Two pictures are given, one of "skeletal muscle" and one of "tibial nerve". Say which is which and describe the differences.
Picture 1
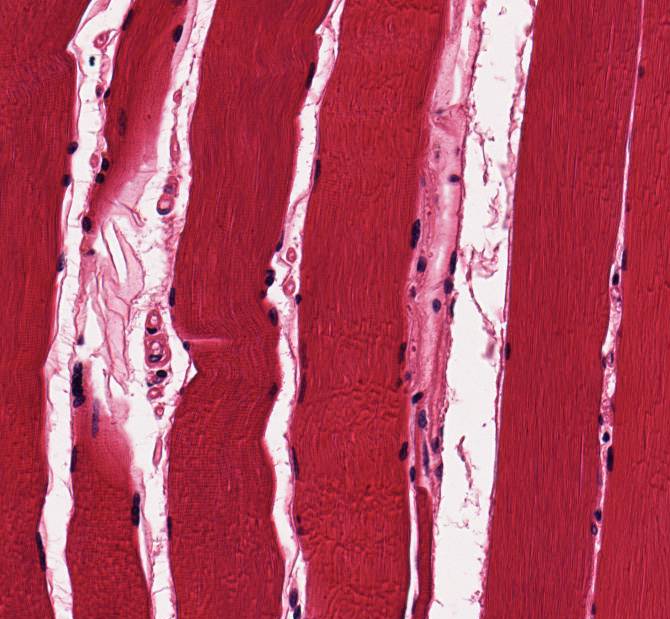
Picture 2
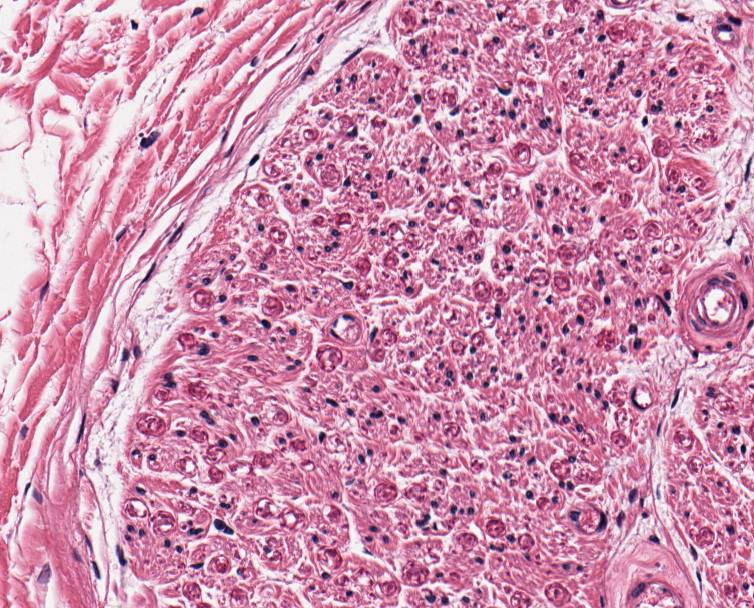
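Skeletal muscle is in picture 1; tibial nerve is in picture 2. Check one, the fibres: the muscle's long parallel fibres run top to bottom, while most fibres in the nerve's large rounded bundle are cut across, each a pink central dot in a pale ring.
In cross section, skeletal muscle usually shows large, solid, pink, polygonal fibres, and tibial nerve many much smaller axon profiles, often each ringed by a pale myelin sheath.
Check two, the nuclei: dark and elongated at the muscle fibre edges, but small, dark, many elongated or curved, and evenly scattered through the nerve bundle.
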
